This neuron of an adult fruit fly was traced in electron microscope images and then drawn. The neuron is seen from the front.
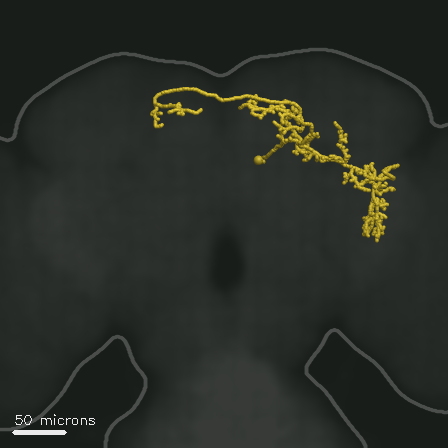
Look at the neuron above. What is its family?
hemilineage DM4_dorsal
